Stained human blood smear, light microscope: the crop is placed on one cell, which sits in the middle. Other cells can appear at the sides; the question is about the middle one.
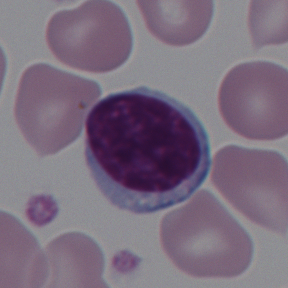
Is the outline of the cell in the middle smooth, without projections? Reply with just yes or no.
Yes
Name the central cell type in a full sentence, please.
Answering briefly, the cell in the middle is a typical lymphocyte.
